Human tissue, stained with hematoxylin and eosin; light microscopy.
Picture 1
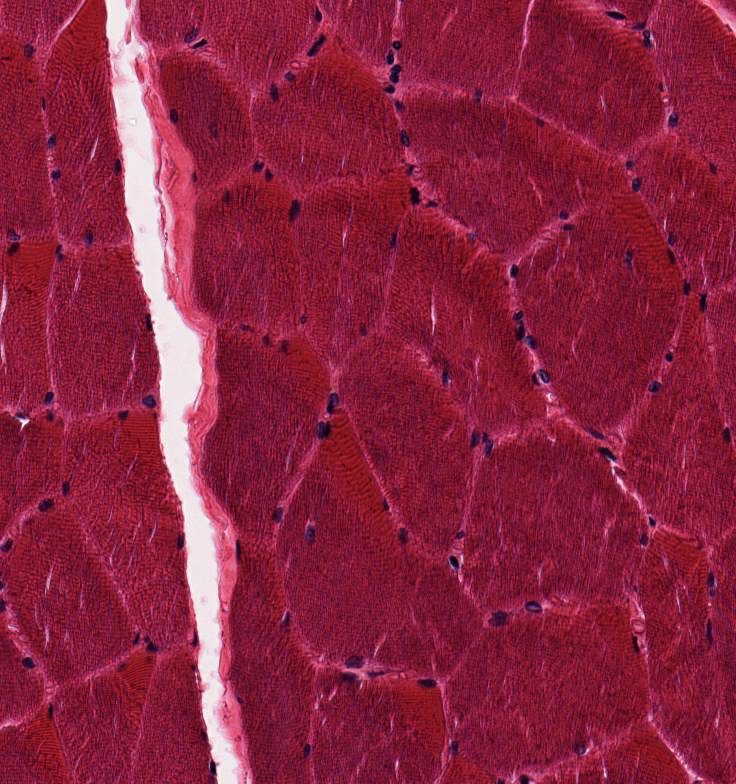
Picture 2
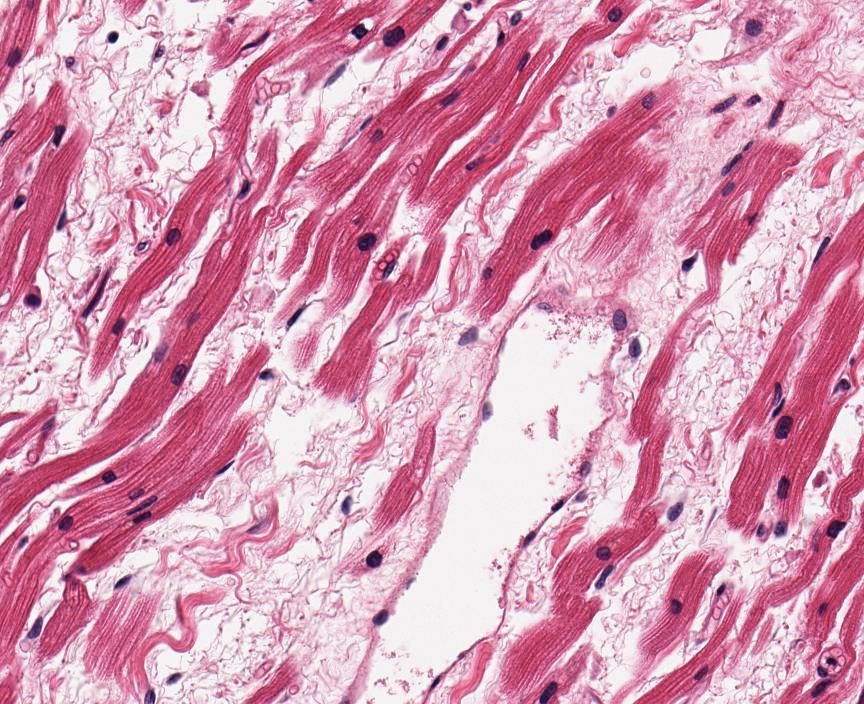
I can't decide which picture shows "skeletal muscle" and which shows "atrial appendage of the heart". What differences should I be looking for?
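So the first one's skeletal muscle and the second's atrial appendage of the heart. Check where the nuclei are: small, dark purple, oval or flattened ones sit at the fibre edges in the muscle, and oval ones sit centrally in the atrial appendage. In the appendage, several fibres also split into branches that join their neighbours. Wide spaces full of pale, loose, wispy strands separate the bundles. Colour-wise, the skeletal fibres are deep red throughout, several with fine parallel striations. The heart fibres are deep pink and finely streaked lengthwise.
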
